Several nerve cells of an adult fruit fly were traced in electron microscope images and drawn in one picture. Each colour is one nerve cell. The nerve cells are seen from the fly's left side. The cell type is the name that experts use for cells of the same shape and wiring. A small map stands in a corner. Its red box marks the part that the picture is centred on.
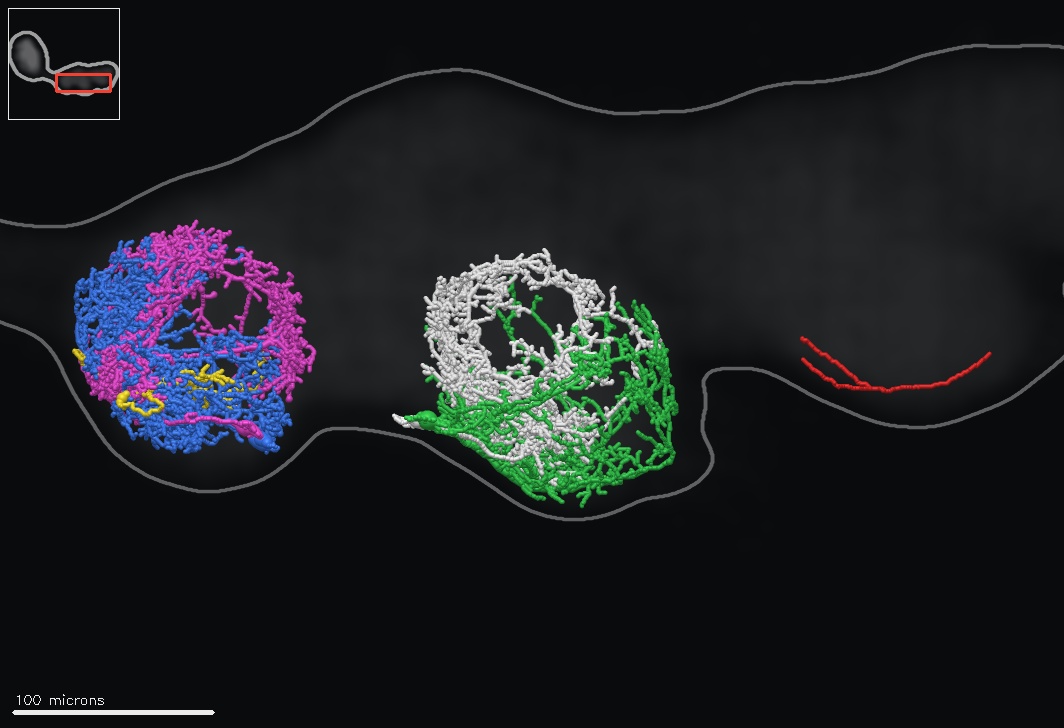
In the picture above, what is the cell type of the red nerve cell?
SNpp45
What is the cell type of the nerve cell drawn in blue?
IN13B004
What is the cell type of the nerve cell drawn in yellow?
IN14A028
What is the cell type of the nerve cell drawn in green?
IN14A001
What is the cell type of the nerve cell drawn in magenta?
IN13B001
